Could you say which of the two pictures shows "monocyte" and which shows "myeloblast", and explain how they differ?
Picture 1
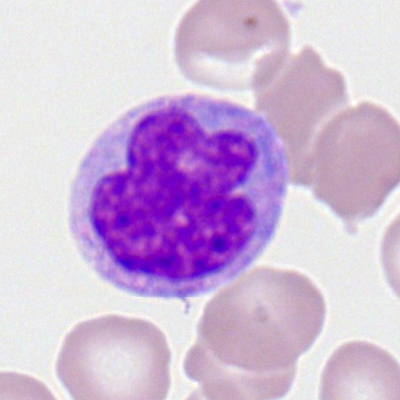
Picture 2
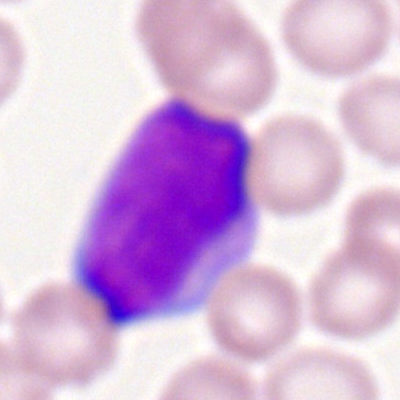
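Picture 1 is a monocyte; picture 2 is a myeloblast. The monocyte has a roughly round, smooth outline, and its nucleus bears several notches along the upper edge, giving it a folded, lobed look.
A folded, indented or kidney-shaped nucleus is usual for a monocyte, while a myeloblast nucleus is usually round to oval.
Its purple chromatin is patchy, with small paler gaps, whereas the deep purple chromatin of the myeloblast looks fairly even throughout.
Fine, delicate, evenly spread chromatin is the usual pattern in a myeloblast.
Around the monocyte nucleus lies a moderate rim of pale grey-blue cytoplasm; in the elongated myeloblast the nucleus fills most of the cell, and the cytoplasm is pale blue.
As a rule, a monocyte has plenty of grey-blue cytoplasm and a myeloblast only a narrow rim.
The monocyte shows no distinct coarse granules, and the myeloblast shows neither granules nor vacuoles.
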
